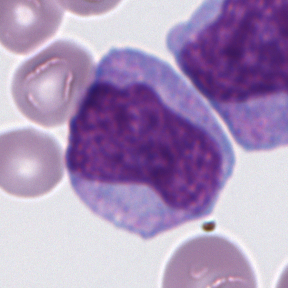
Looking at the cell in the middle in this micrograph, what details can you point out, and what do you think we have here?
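The nucleus, I see, has an irregular, folded outline, notched on its lower side. Around it the cytoplasm is pale greyish-blue, widest below and to the left, with a faint dusting of fine pinkish granules. I would name this an atypical promyelocyte.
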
